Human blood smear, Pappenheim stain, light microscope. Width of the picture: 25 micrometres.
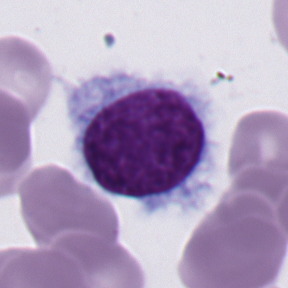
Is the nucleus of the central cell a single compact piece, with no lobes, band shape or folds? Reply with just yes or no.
Yes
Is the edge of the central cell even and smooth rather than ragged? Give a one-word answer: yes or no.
No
